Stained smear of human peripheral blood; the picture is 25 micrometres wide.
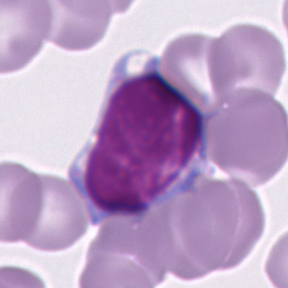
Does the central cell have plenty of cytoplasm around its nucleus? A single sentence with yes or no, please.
No, a narrow rim is all the cytoplasm this cell has.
